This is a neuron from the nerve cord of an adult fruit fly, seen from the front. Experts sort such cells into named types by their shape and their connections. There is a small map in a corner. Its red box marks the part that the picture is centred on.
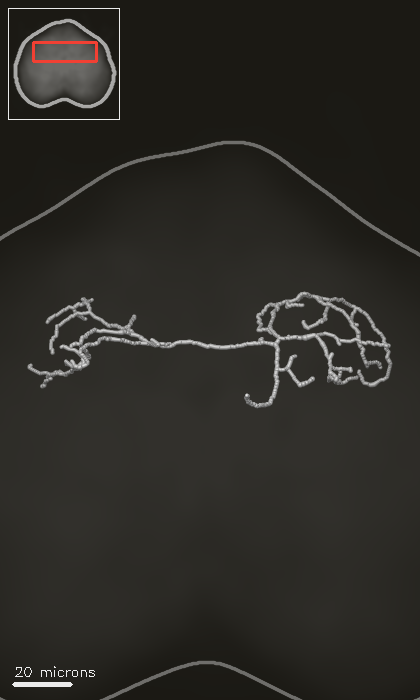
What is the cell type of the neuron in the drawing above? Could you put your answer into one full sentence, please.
So far as cell type goes, this neuron is DNg78.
